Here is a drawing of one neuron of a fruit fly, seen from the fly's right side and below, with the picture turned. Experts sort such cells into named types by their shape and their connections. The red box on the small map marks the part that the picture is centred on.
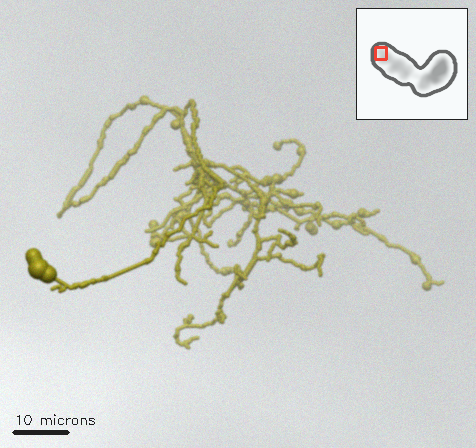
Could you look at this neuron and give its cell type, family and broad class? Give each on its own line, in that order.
IN02A054
hemilineage 02A
nerve-cord intrinsic neuron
